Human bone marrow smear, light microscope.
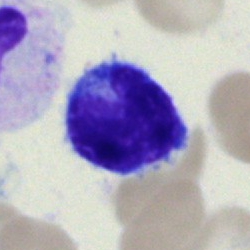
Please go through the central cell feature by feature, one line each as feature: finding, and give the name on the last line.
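Outline: roughly round, perhaps slightly oval.
Staining: the whole cell takes an intense, deep blue-purple.
Border: small, fine, irregular projections; look along the lower right edge to see them best.
Pale patch: a lighter-stained area in the upper left part of the cell.
Name: lymphocyte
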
